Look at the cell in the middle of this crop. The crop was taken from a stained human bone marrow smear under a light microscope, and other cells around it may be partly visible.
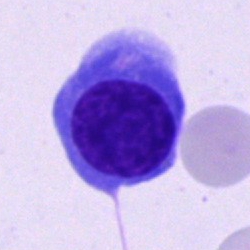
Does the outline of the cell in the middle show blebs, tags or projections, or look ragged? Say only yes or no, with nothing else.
Yes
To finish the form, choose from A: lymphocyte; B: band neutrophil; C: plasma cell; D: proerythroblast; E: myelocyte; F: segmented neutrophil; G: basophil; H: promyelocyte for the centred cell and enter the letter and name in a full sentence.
Option C is correct; the cell in the middle is a plasma cell.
